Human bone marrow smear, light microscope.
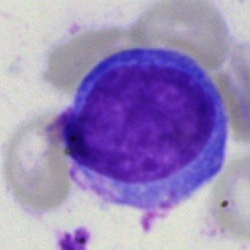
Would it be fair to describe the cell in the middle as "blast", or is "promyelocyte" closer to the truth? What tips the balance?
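This one is a blast. Notice first that its outline is roughly round. Then see how little cytoplasm there is: just a narrow rim around the nucleus, widest below it. That rim stains deep blue.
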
